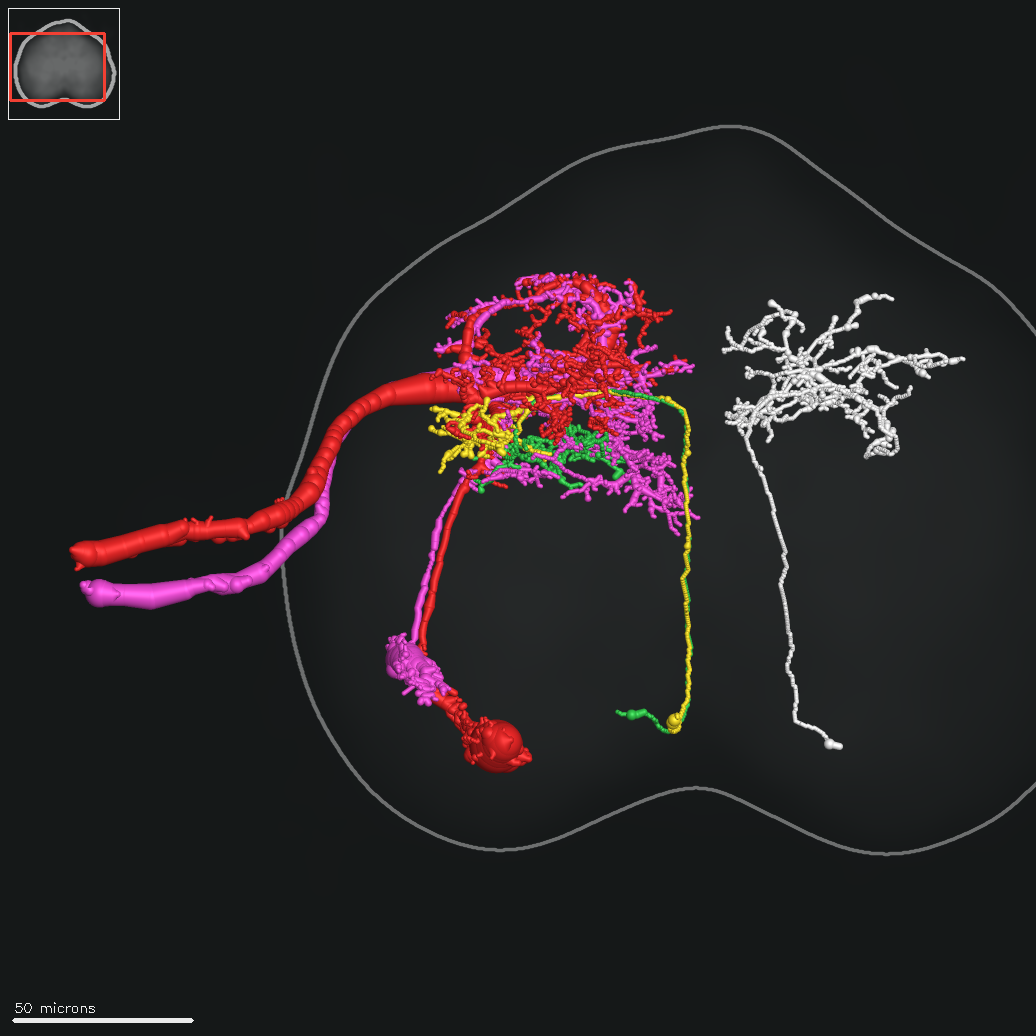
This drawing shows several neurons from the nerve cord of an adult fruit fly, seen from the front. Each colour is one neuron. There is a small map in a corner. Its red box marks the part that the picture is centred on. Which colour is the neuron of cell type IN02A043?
white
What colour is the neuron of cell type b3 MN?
red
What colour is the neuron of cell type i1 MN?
magenta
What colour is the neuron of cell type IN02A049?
green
